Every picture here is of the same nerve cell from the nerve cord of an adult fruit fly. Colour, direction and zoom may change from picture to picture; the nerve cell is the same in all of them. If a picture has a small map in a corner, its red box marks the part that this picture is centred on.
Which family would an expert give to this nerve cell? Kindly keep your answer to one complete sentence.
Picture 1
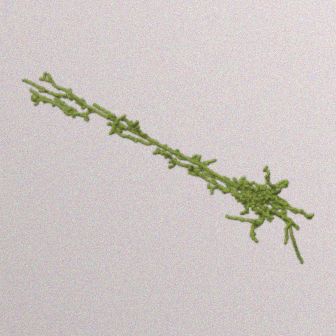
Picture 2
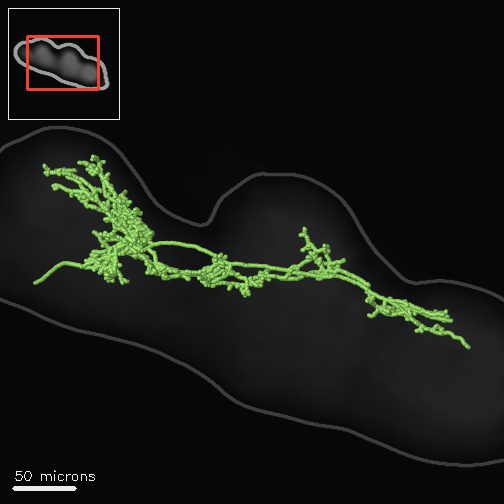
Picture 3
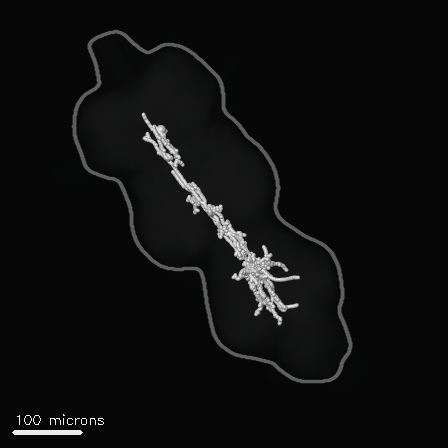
Family hemilineage 05B includes the nerve cell shown here.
